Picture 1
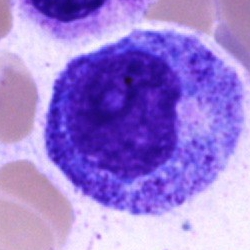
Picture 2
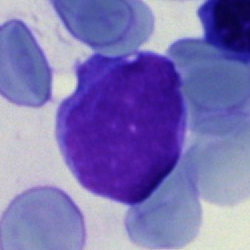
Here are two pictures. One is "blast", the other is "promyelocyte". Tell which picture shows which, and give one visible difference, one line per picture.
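Picture 1 – promyelocyte. Numerous purple granules are scattered through the cytoplasm.
Picture 2 – blast. No granules are seen in the cell.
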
